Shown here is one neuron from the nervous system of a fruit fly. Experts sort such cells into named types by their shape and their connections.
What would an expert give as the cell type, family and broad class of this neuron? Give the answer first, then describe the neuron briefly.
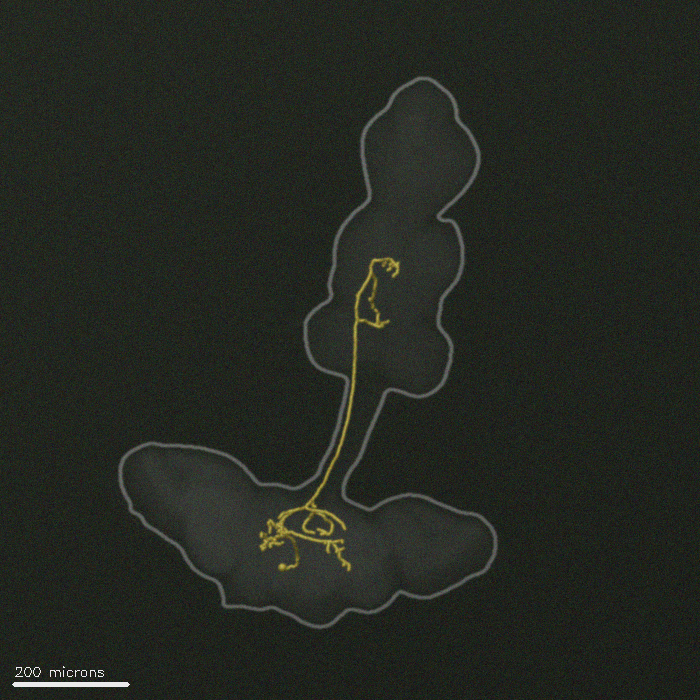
Its cell type is DNg106. The family is hemilineage MX3. It is a descending neuron. It runs through the neck, between the brain and the nerve cord. The cell body can be seen at the bottom of the picture. By the scale bar it is about 550 microns tall in this view.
